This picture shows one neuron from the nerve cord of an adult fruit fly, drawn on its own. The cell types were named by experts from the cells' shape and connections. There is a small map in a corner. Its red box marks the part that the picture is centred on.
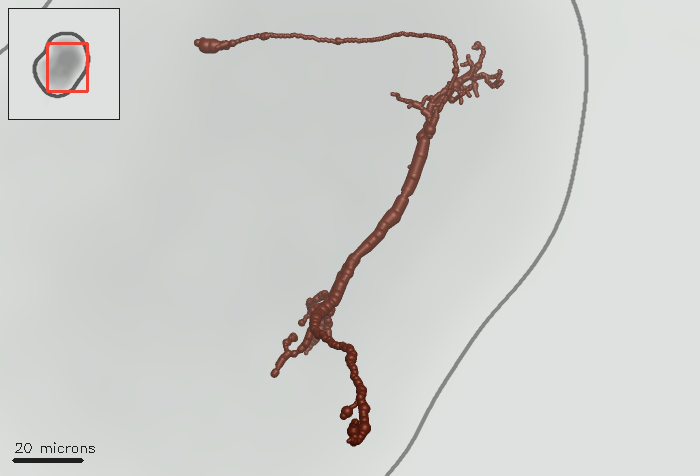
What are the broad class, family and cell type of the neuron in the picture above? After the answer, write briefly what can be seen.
This is a nerve-cord intrinsic neuron. The family is hemilineage 06A. The cell type is IN06A011. By the scale bar it is about 120 microns tall in this view. As drawn here it is taller than it is wide.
